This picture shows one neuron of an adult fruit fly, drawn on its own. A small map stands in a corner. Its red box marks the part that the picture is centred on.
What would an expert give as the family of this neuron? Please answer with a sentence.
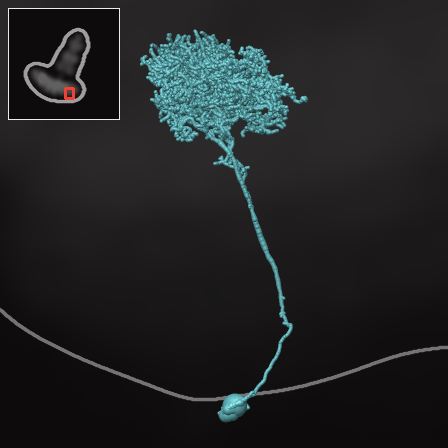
The family is Pm.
